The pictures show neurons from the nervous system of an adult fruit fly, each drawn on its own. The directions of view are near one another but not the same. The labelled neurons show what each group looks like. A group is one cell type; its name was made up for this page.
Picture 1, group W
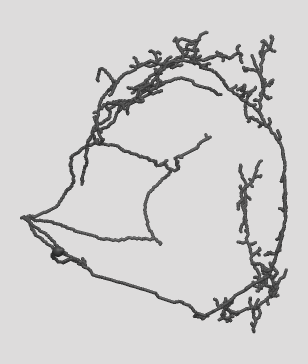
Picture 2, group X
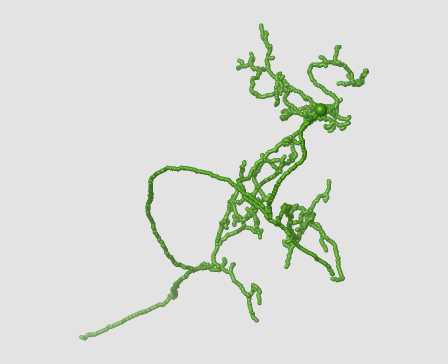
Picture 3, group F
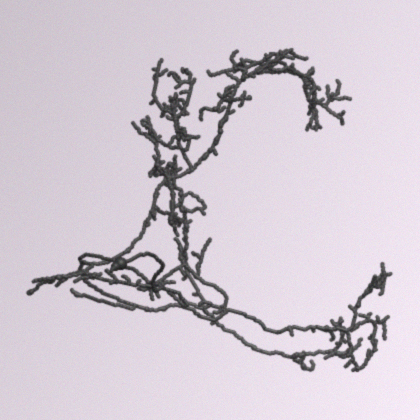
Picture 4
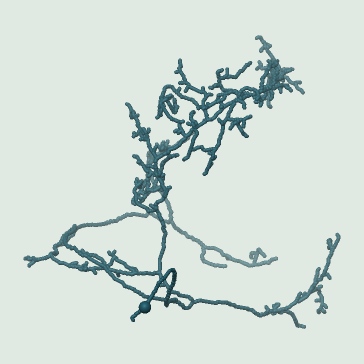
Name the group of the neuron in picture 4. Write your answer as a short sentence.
It belongs to group F.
